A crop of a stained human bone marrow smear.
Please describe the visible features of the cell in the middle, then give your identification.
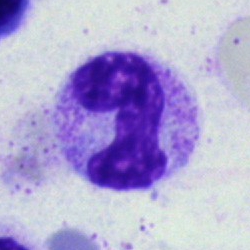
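The cell outline is round and smooth. Its nucleus forms a single thick, curved band bent into a hook. The chromatin is dense, dark purple and coarsely clumped. The cytoplasm contains no vacuoles. The cell is a band neutrophil.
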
